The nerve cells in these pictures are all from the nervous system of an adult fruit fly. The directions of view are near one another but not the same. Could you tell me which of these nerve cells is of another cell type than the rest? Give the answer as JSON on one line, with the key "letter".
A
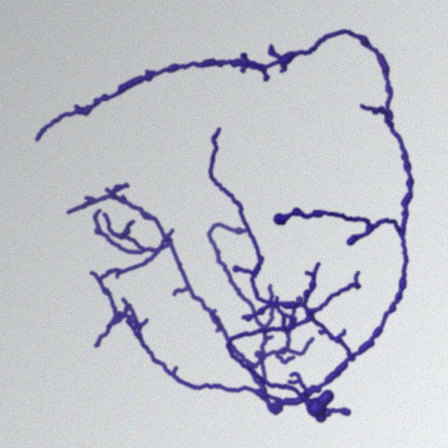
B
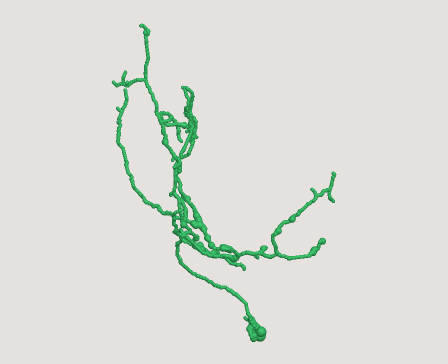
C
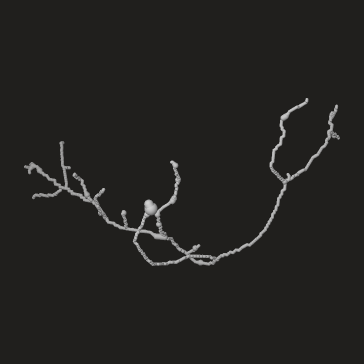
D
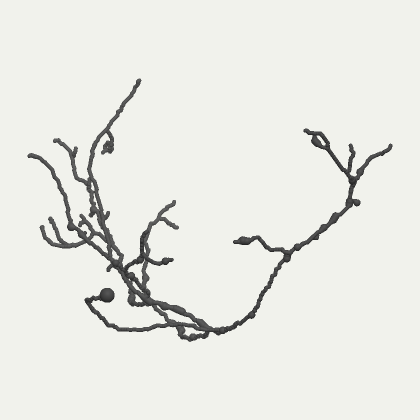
{"letter": "A"}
